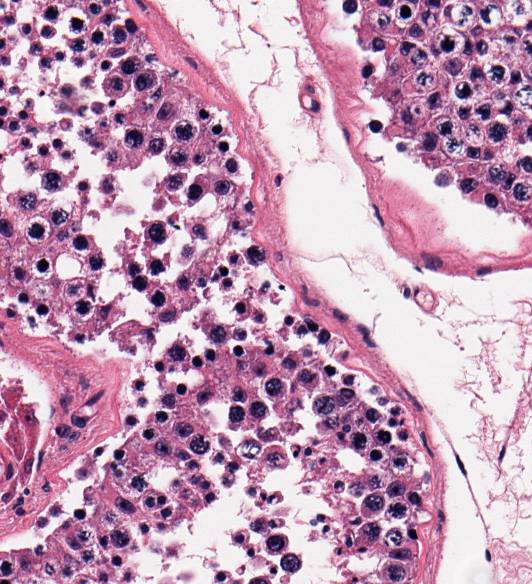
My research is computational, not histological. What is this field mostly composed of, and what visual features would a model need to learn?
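The field shows seminiferous tubule profiles, each packed with many layers of round cells, not lined by a single layer.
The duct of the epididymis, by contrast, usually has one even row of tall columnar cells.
Many cells are large, with big round nuclei of coarse clumped chromatin.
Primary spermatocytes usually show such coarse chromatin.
A thin pink fibrous band with flattened dark nuclei bounds each tubule.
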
